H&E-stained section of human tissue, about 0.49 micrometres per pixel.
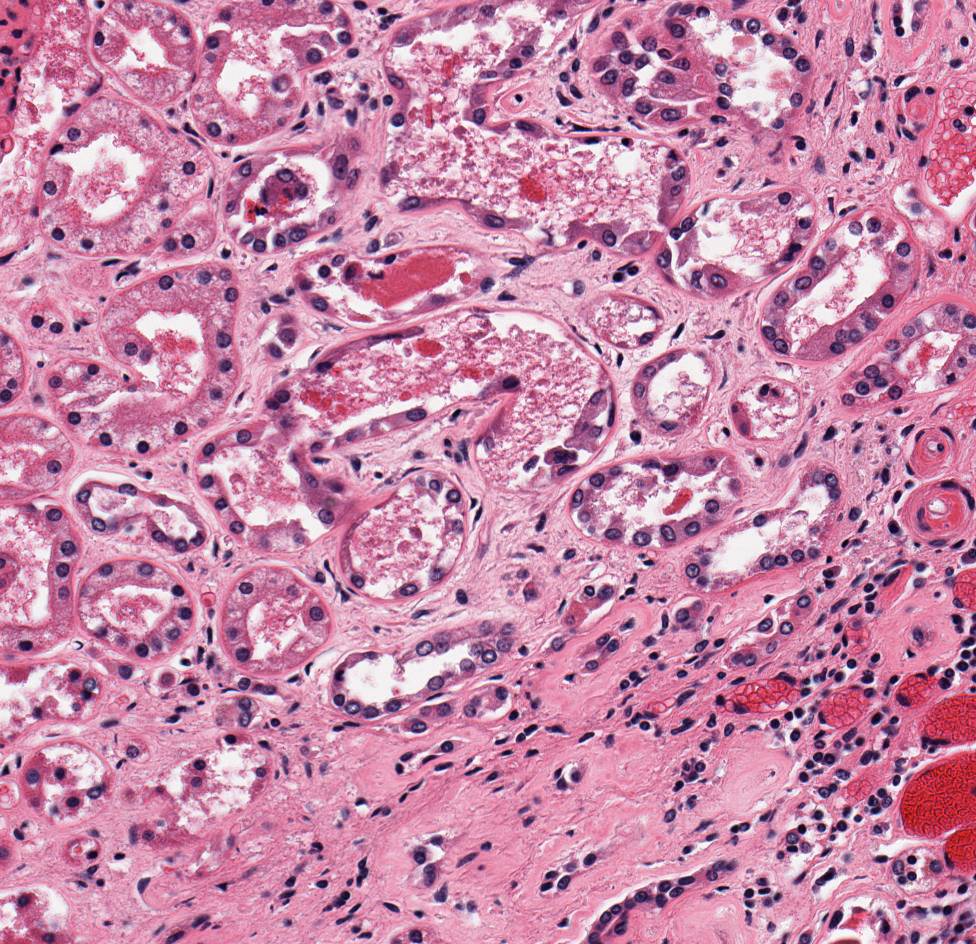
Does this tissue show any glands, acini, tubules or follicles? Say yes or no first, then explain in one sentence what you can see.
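Yes. Round and oval tubule cross-sections crowd the upper two-thirds of the field, while the lower part is mostly pink stroma with few tubules.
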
